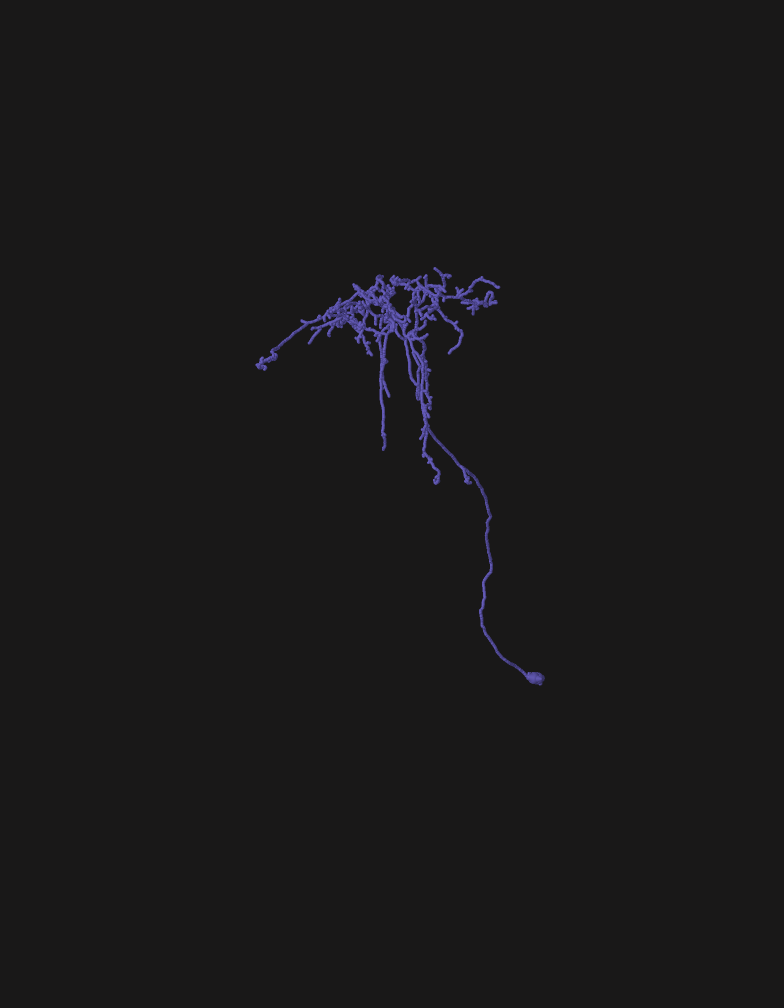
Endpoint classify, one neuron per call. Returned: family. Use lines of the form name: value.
family: hemilineage 12A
